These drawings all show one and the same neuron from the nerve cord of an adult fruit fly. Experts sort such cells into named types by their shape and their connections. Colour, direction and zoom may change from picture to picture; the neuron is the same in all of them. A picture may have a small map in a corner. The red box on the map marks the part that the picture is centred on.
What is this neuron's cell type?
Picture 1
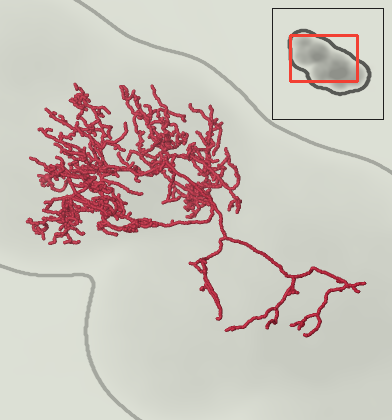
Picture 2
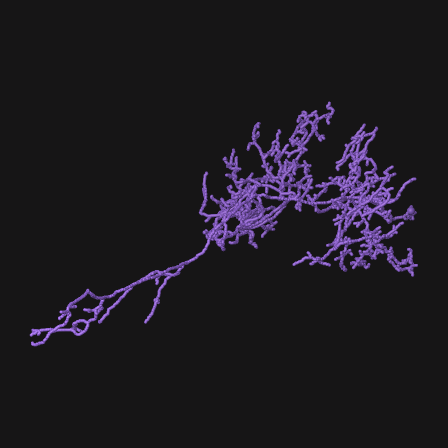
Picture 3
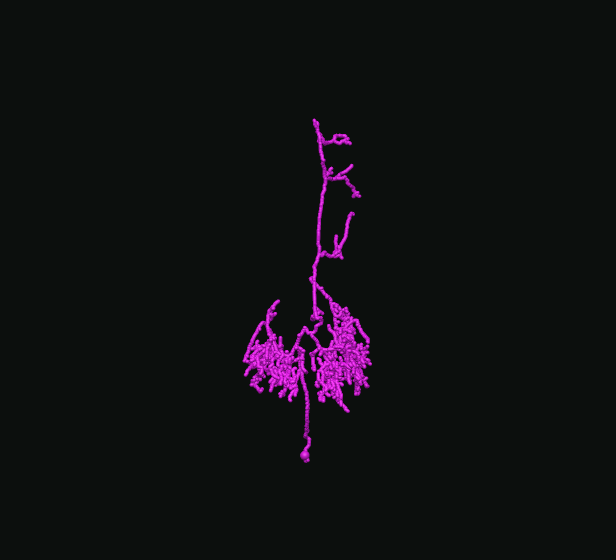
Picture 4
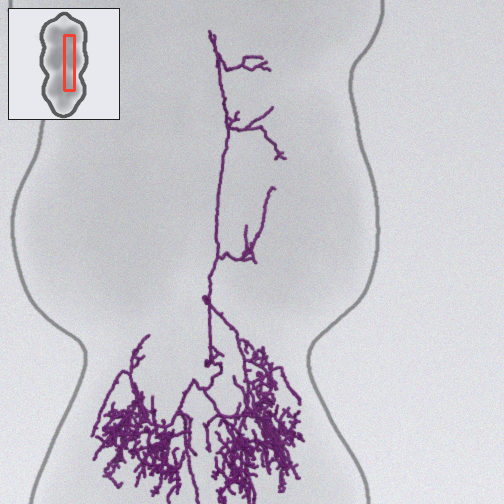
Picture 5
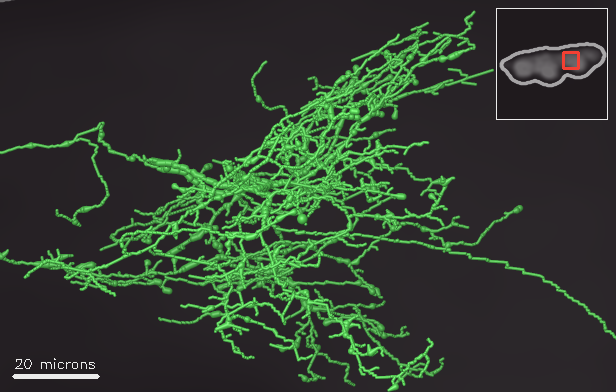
IN06B020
